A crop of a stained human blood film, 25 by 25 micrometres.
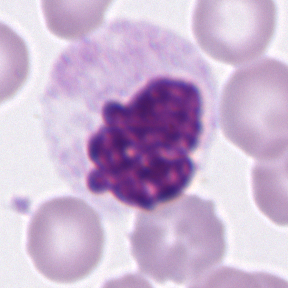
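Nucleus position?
Off-centre, toward the lower right.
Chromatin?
Dense, dark purple; coarse clumps separated by small paler gaps.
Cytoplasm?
Abundant, pale lilac, with fine, faint violet-pink granules scattered evenly throughout.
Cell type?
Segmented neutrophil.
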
